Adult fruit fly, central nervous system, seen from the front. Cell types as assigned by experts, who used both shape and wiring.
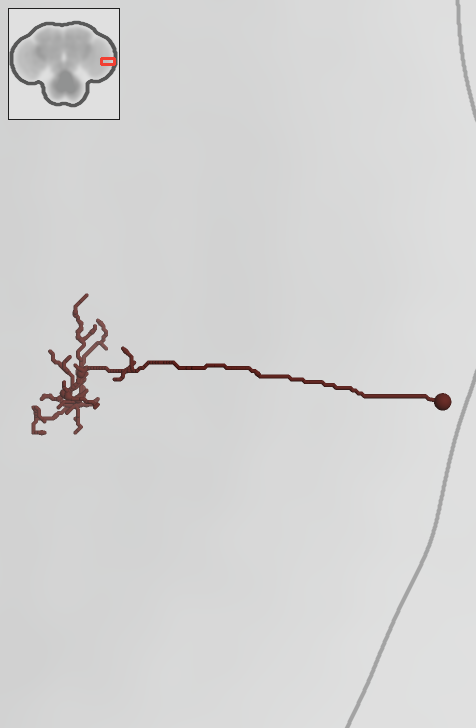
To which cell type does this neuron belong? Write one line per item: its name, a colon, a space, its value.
cell type: Cm1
